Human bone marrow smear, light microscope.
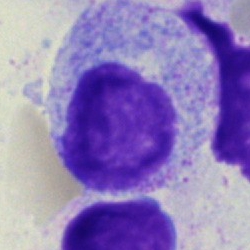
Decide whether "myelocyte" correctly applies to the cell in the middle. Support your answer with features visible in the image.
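Two things stand out: the chromatin is deep purple with uneven, patchy density, and the cytoplasm is abundant and pale blue-grey.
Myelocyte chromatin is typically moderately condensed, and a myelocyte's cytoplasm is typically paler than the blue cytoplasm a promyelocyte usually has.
So myelocyte fits, and the paleness of the cytoplasm weighs against promyelocyte. The roughly round outline and the nucleus lying off-centre toward the lower left I'd simply record, since they don't favour either name. The nucleated cell touching this one at its lower edge is a separate cell.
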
